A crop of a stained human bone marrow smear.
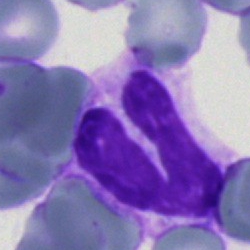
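Band neutrophil with its nucleus bent into a U: two long limbs joined at the lower end and open at the top. A broad band of nucleus, not a thin thread, links the limbs. No nucleolus is seen. Where neighbouring cells press on it, the outline is irregular.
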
